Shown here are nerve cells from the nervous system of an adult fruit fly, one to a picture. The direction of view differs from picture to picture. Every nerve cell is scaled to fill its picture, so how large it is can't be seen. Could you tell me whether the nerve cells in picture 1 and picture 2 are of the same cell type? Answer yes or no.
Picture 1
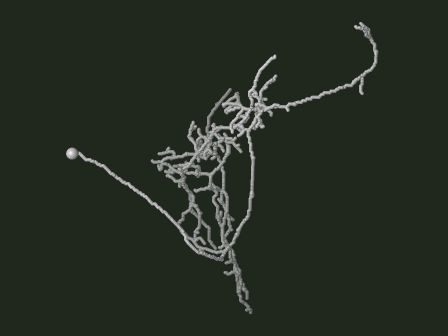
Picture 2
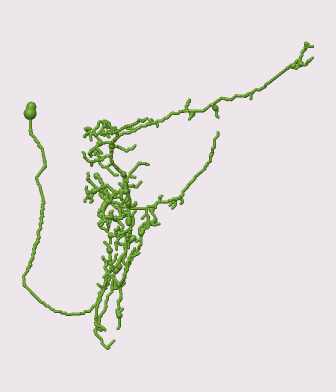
yes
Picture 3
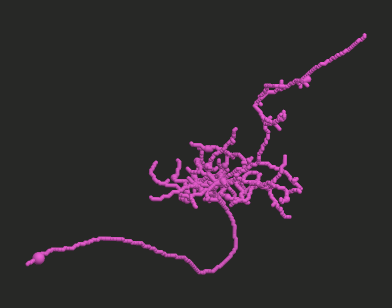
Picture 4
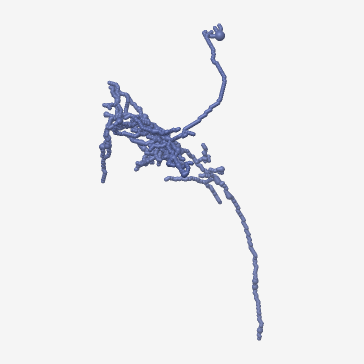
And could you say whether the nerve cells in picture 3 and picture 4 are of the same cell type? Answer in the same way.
no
